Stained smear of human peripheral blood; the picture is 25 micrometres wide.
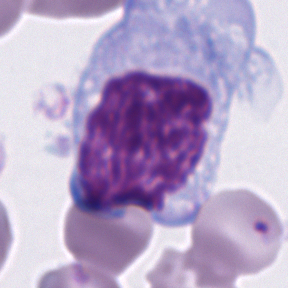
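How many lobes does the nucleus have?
None; it is one mass with irregular edges, its chromatin dark purple and dense with paler streaks.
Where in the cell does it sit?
Low down, with most of the cytoplasm above it.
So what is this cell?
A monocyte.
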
